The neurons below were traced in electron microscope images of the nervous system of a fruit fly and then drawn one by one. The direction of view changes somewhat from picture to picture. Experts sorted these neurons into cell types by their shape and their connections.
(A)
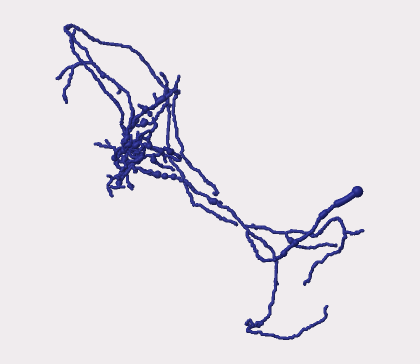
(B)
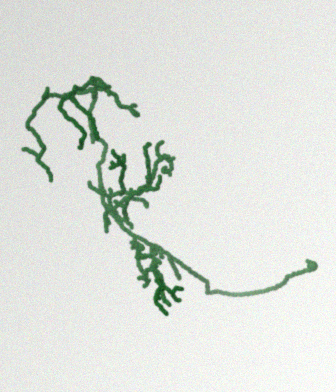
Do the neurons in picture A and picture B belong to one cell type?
no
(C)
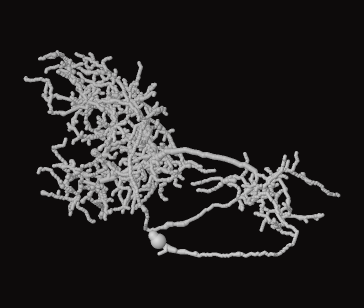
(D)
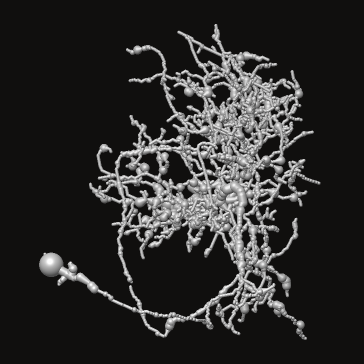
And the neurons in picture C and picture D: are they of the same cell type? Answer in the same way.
yes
